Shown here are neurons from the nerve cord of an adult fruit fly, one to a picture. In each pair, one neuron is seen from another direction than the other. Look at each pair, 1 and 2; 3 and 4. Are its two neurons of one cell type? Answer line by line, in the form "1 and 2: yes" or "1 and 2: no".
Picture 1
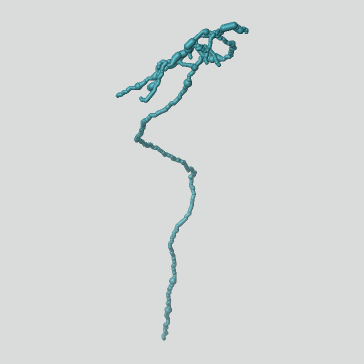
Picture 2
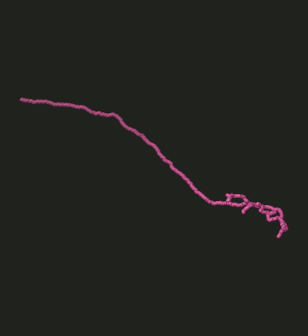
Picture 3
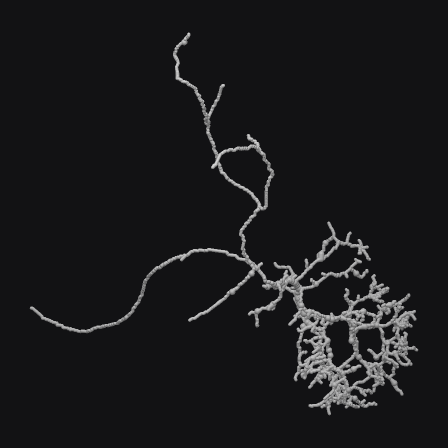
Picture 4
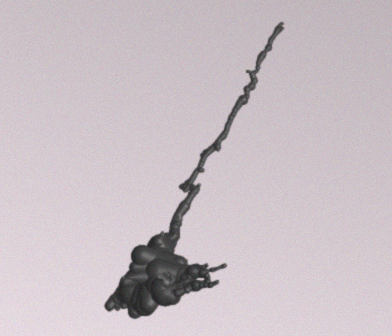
1 and 2: yes
3 and 4: yes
